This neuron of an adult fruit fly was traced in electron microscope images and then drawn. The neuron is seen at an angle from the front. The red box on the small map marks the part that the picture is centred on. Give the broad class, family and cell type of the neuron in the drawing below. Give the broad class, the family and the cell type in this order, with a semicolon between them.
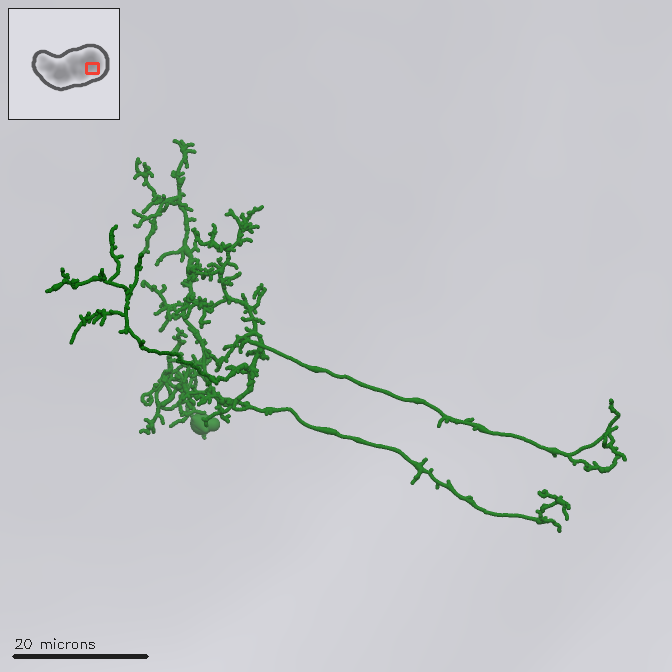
optic-lobe intrinsic neuron; Y; Y12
